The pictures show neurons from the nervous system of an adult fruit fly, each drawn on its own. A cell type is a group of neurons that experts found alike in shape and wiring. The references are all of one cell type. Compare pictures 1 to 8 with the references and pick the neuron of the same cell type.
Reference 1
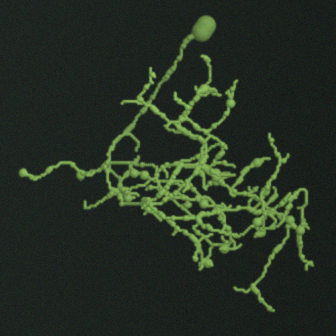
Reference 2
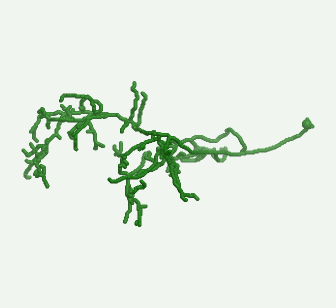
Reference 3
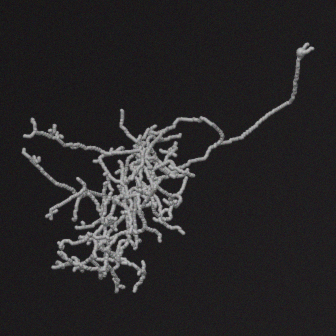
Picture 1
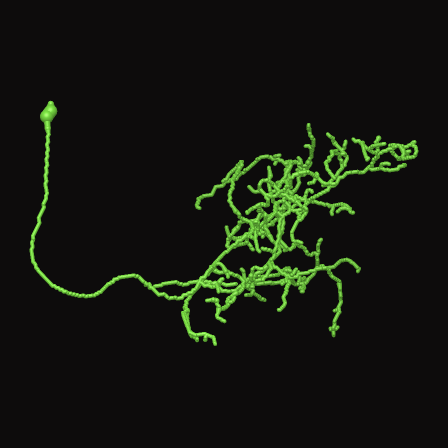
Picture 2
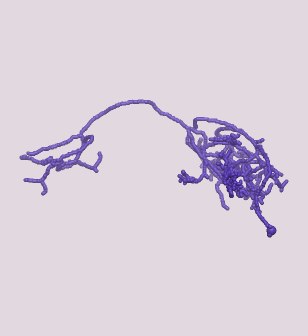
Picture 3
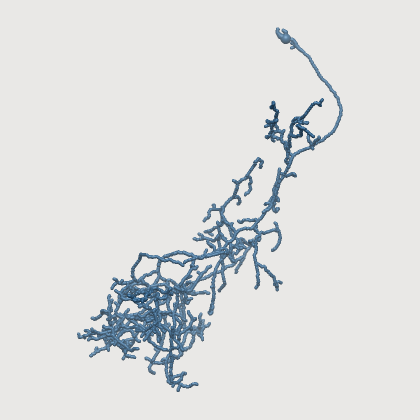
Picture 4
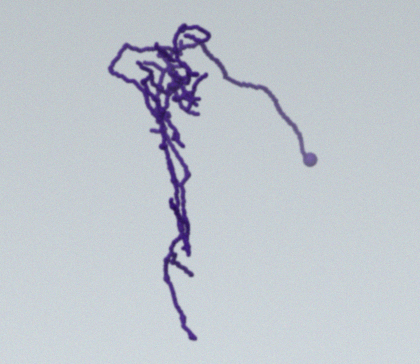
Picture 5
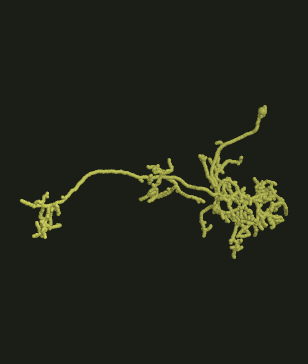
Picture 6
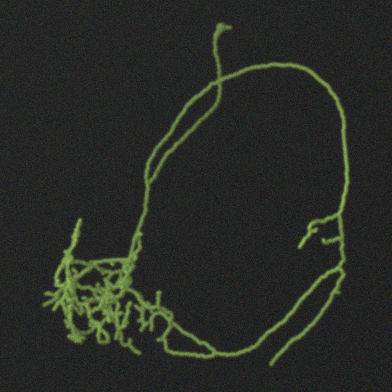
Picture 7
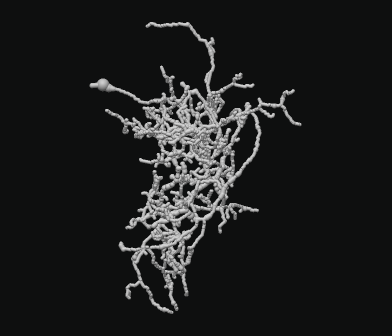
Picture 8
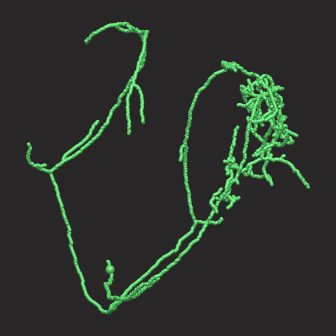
1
